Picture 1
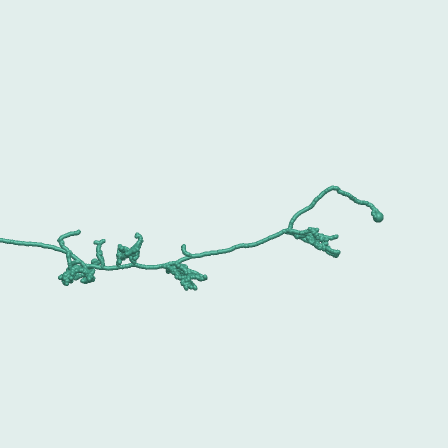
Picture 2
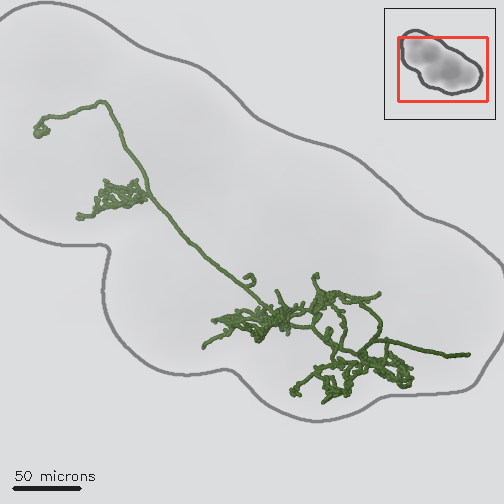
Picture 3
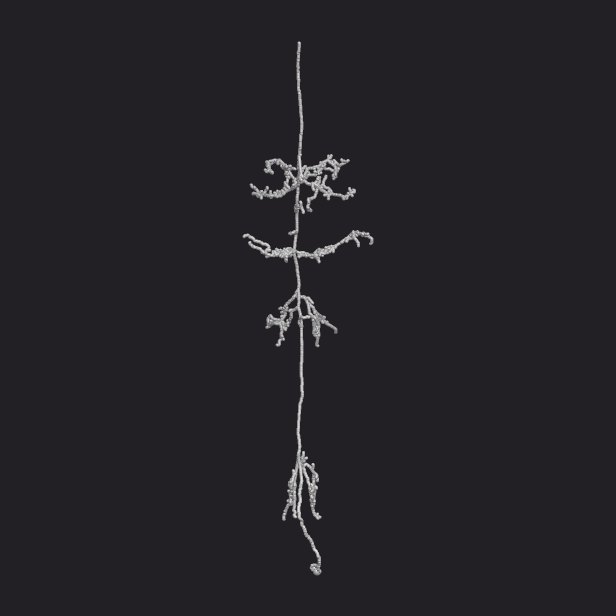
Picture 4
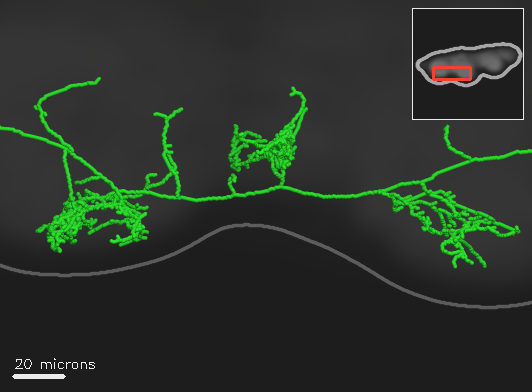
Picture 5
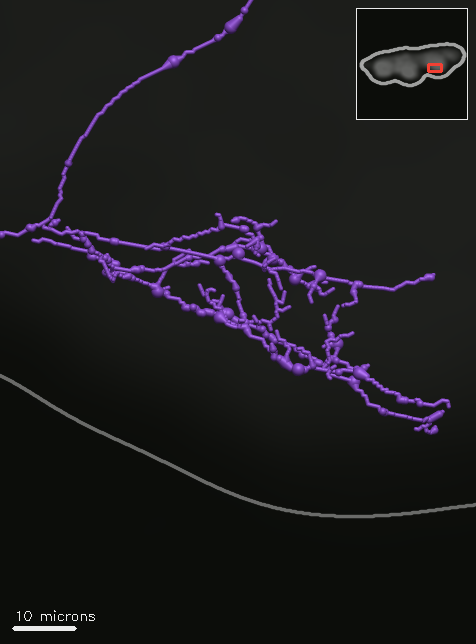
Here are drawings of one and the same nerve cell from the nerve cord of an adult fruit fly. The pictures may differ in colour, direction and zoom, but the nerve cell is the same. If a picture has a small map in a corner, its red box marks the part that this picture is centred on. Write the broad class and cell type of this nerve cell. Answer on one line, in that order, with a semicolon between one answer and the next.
ascending neuron; ANXXX151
